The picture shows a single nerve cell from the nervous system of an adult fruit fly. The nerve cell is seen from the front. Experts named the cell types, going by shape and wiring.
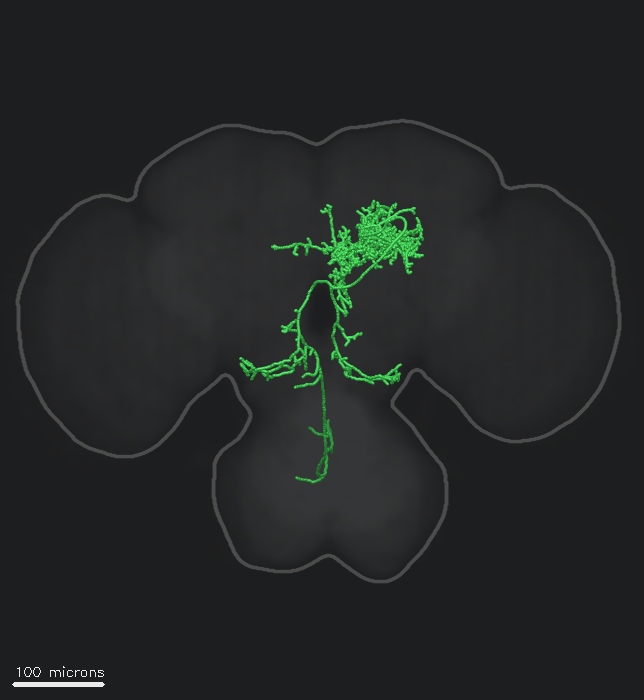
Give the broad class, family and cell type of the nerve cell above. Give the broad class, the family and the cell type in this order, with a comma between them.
descending neuron, hemilineage DM6_central2, DNp101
